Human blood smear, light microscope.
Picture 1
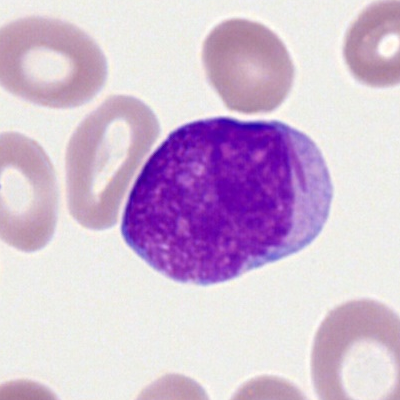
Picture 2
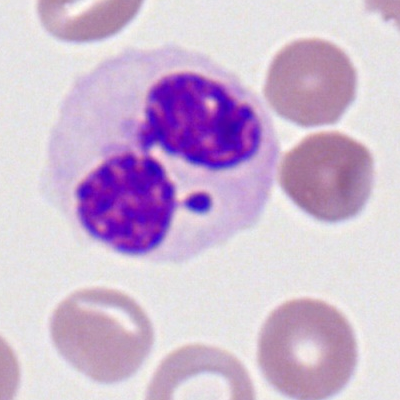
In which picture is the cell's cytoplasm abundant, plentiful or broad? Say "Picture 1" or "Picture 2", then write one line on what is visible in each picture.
Picture 2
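In picture 1: The nucleus fills most of the cell, leaving little cytoplasm.
In picture 2: The cytoplasm is plentiful and pale pinkish-lilac.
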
